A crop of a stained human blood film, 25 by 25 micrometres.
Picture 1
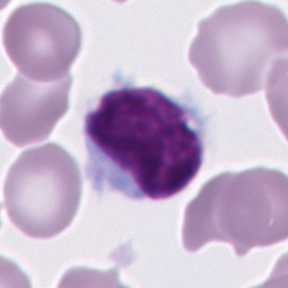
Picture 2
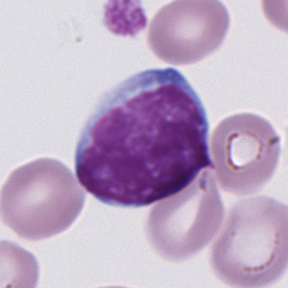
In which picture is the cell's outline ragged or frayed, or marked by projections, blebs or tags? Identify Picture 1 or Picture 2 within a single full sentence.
It is in Picture 1 that the cell has a rough outline.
